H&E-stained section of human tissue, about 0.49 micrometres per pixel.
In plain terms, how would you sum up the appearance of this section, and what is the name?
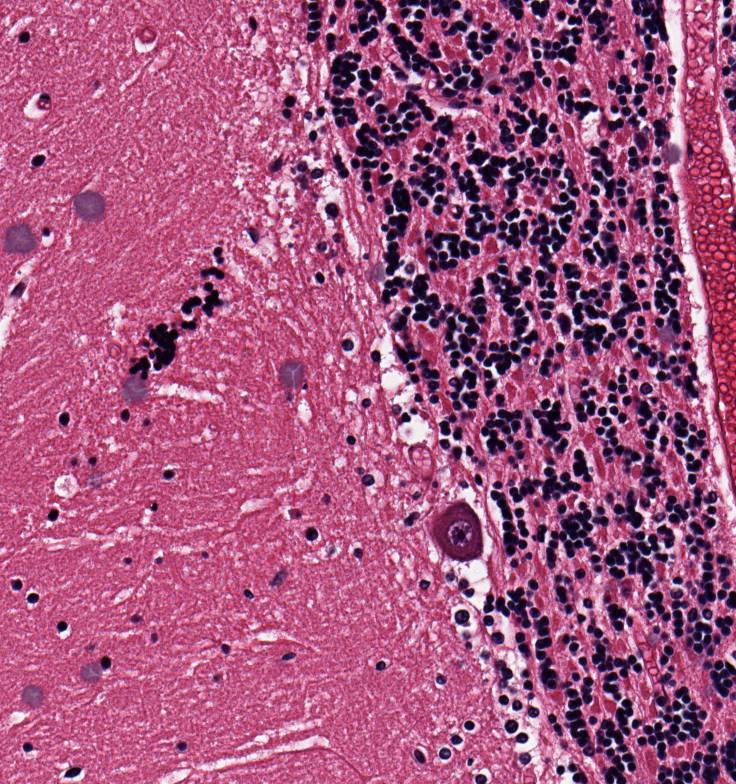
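Field in two zones. Left: pale pink, finely fibrillar, sparsely cellular; short oblique row of dark nuclei within it, upper left-middle. Right: small, round, deeply basophilic nuclei, scant visible cytoplasm, crowded in irregular clusters. Boundary, lower middle: one large neuron, abundant pink cytoplasm, round nucleus, prominent nucleolus. Cerebellum.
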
